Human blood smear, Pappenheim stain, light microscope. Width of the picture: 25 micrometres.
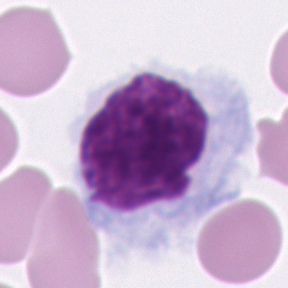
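Hairy cell: look first at the ragged border, where many fine hair-like projections stand out all the way around. Inside, the nucleus is one rounded mass with a slightly irregular edge and no lobes. It sits toward the upper left, so the widest rim of cytoplasm is at the lower right. Notice too that this cytoplasm is pale blue-grey.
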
